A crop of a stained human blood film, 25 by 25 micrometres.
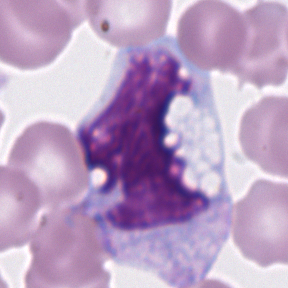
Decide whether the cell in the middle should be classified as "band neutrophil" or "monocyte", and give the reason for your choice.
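It's a monocyte.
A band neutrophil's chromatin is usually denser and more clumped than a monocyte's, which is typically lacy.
Here it's dark purple with a fine streaky texture, not coarse dark clumps. A cluster of round clear vacuoles also lies along the right side of the nucleus.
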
